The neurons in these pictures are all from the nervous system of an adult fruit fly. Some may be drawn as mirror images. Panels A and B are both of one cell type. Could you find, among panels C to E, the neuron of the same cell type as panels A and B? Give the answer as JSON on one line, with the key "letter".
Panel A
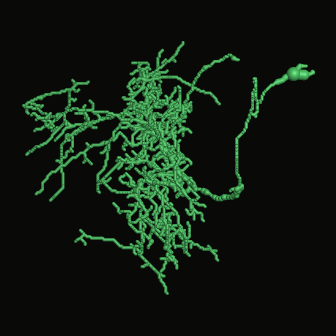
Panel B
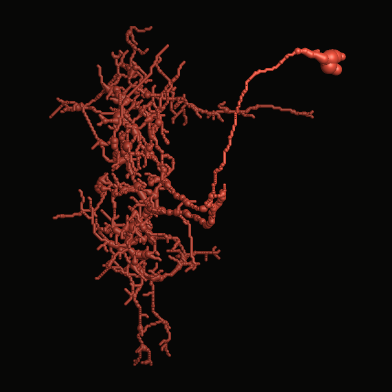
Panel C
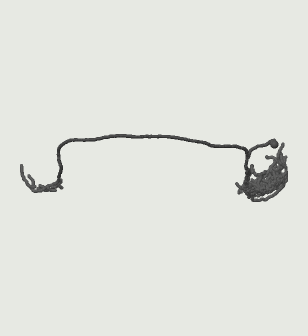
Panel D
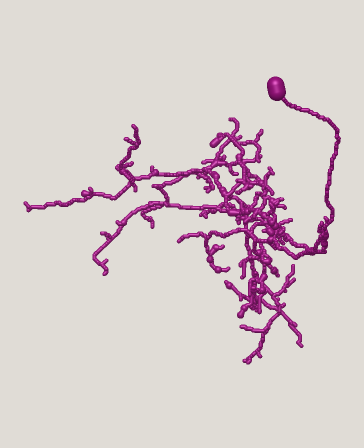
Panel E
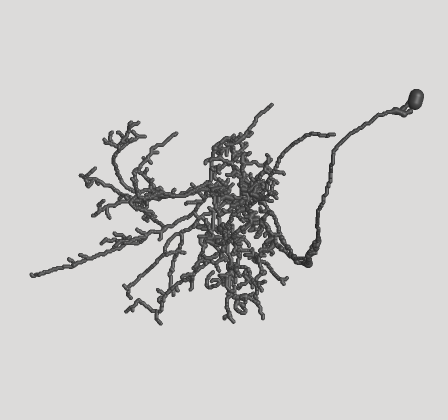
{"letter": "E"}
